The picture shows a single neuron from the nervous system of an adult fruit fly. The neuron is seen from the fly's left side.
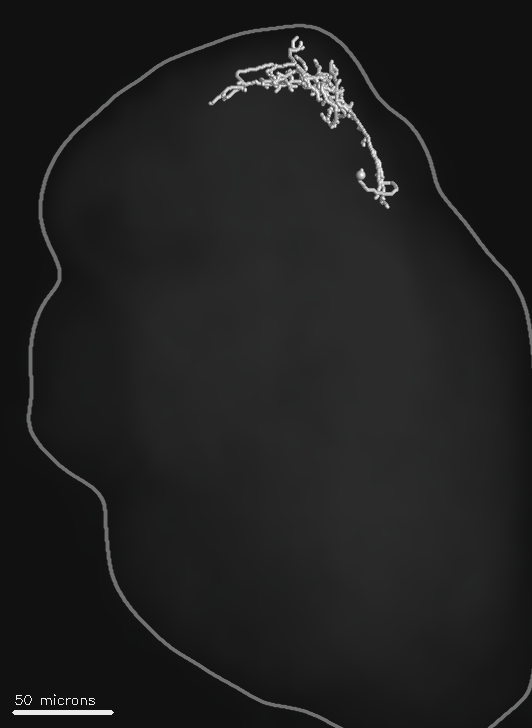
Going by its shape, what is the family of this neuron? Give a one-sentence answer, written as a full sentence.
The family to which the neuron belongs is hemilineage SLPpl2.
